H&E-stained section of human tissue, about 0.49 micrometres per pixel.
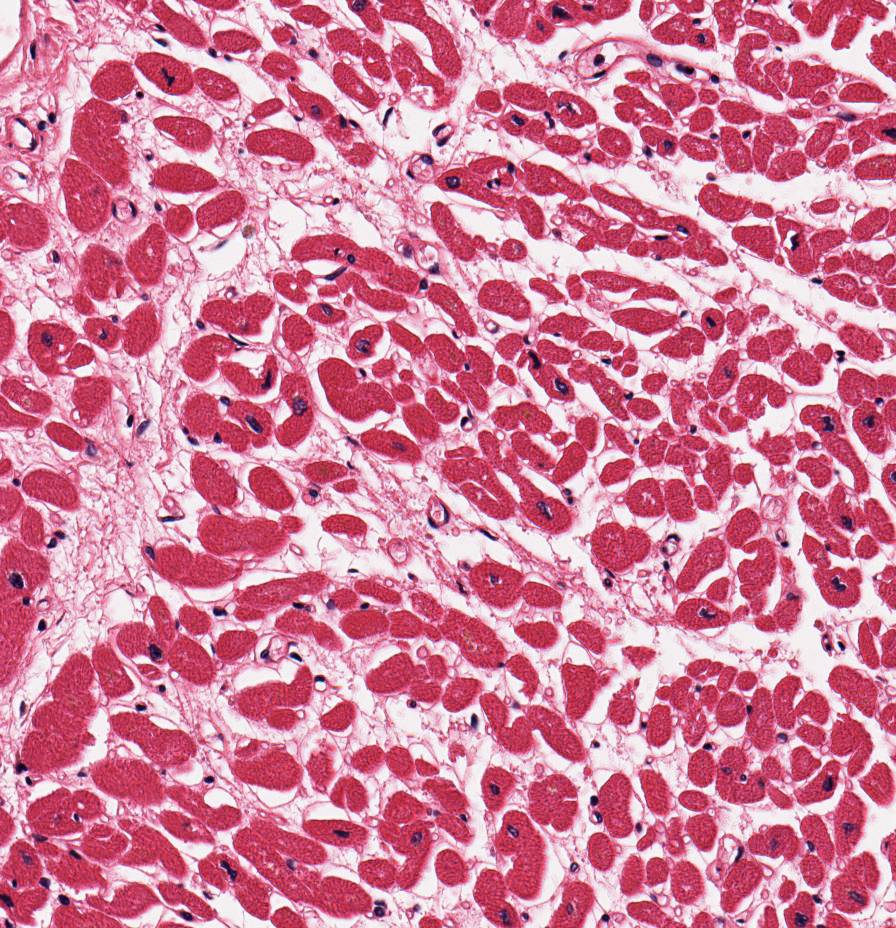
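Left ventricle of the heart: throughout the field, muscle fibres are cut mainly in cross or oblique section, forming separate rounded or irregular profiles. Where a nucleus is included, it sits centrally in the fibre profile. Many profiles are irregular, some notched or branched rather than uniformly circular. Only small thin-walled capillaries lie scattered between the fibres, and there is no thick-walled vessel.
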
